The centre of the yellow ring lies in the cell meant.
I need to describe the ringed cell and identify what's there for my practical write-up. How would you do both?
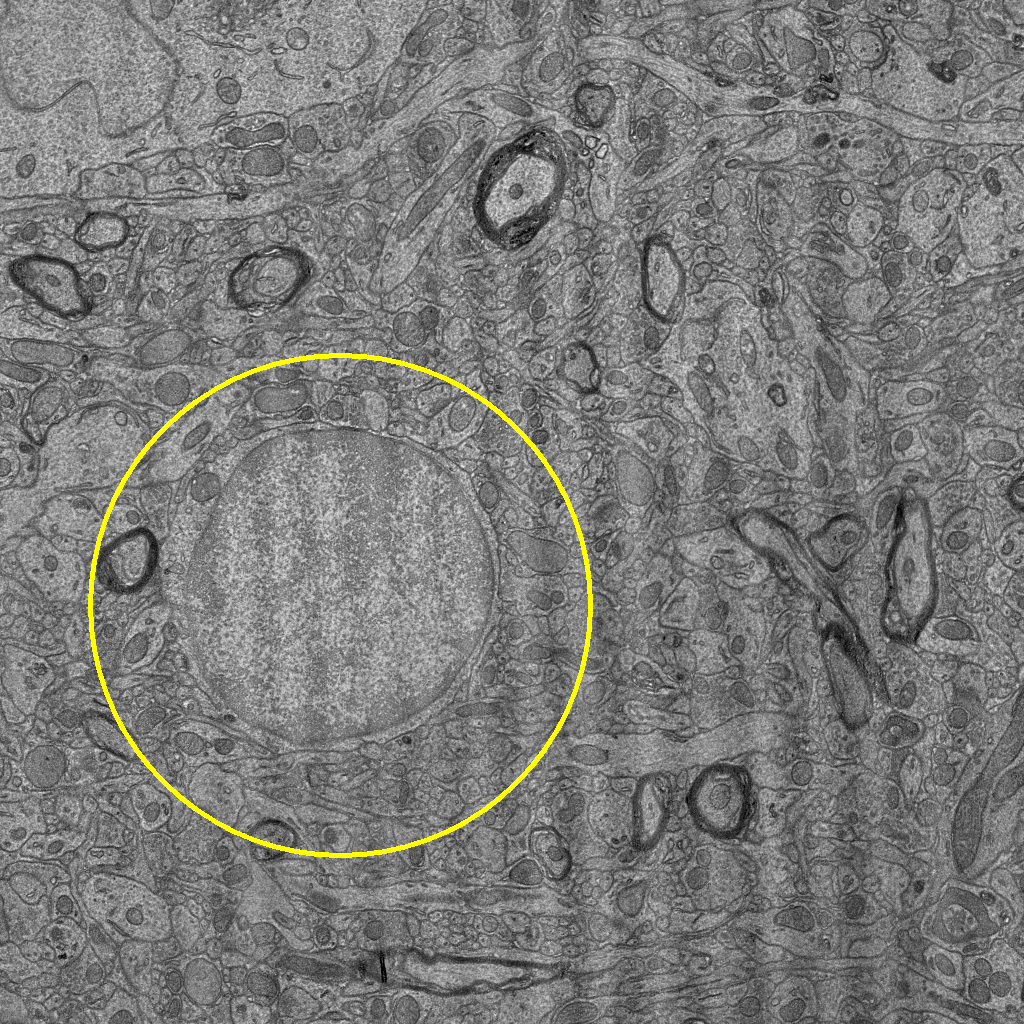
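Let's begin at the edge: the whole outline of the nucleus sits inside the ring, and it is nearly round. Now follow the nuclear envelope with your eye; it runs smoothly, without deep infoldings. Look inside, too, where the chromatin is finely granular and evenly spread, with no large dark clumps. What you are looking at is an oligodendrocyte.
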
